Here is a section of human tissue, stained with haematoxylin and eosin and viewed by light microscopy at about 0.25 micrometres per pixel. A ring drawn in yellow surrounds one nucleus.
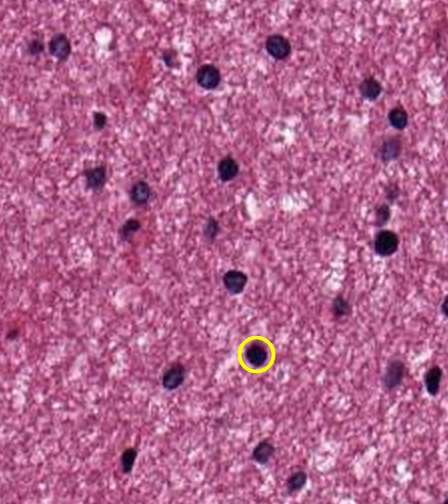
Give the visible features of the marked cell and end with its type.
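The nucleus is small and round, with a smooth, even outline, and is no larger than most of the other nuclei in the field. The nucleus is stained very dark, nearly black, and evenly so throughout, with no visible internal detail. Almost no cytoplasm is visible; the nucleus is bordered only by a thin pale rim before the surrounding pink tissue begins. The marked cell is an oligodendrocyte.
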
